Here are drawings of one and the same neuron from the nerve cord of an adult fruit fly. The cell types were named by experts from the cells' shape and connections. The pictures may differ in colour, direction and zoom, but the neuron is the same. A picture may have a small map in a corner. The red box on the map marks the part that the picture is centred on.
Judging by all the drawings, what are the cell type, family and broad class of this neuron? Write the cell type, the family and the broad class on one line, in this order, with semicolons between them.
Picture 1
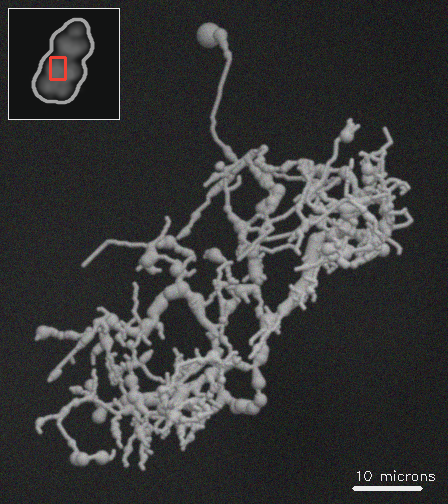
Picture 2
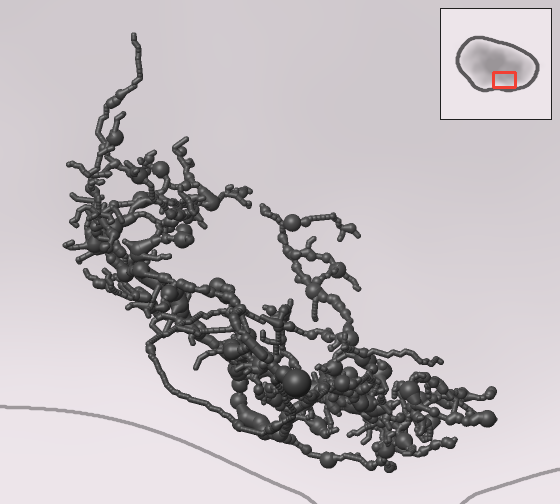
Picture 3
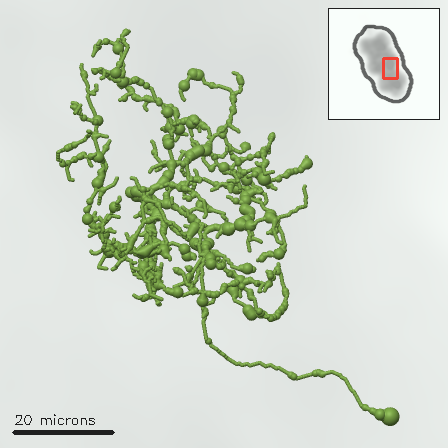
IN01B029; hemilineage 01B; nerve-cord intrinsic neuron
